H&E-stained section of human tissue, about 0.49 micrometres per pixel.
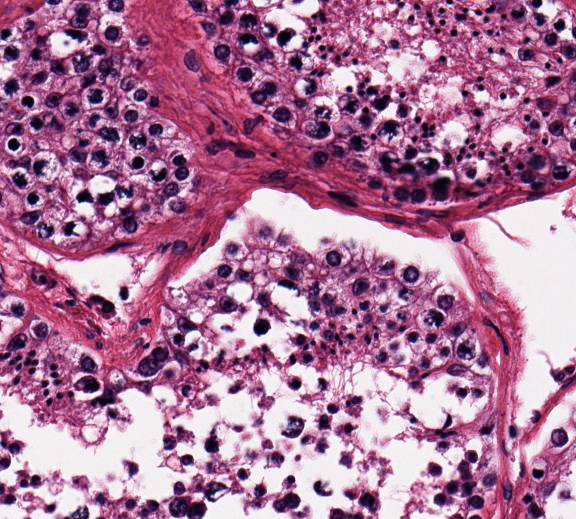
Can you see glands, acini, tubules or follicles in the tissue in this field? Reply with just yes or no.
Yes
